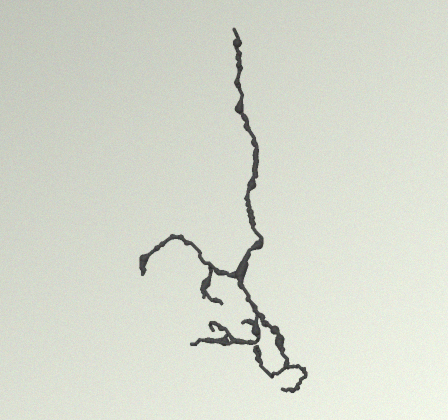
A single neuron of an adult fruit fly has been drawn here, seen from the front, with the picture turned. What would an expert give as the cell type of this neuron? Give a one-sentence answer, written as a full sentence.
It is as SNta30 that this neuron is typed.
